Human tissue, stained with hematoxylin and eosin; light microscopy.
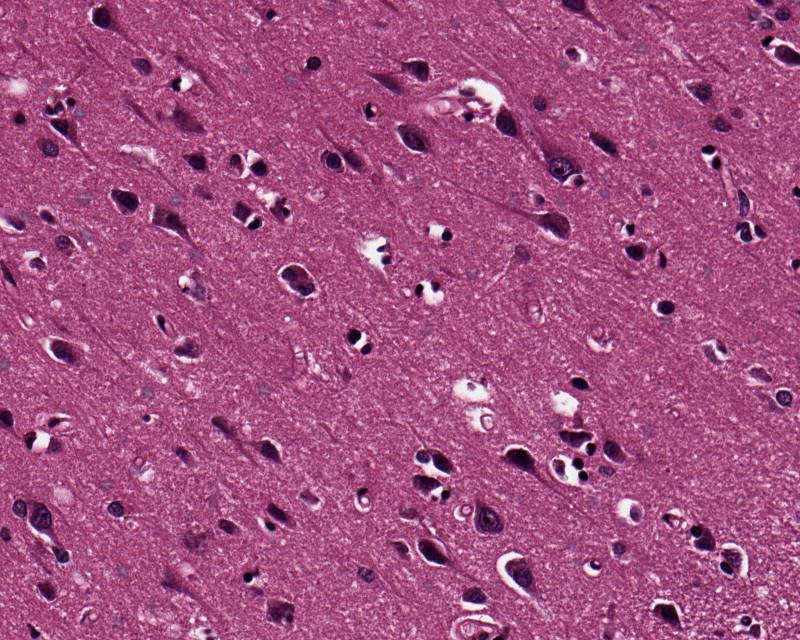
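Cerebral cortex. Background: finely fibrillary pink neuropil, cells scattered singly, no glands or epithelium. Larger cells: many are neurons with angular, triangular bodies drawn out into a single tapering process; many neuronal bodies look shrunken and stain dark purple throughout. Glia: small round dark nuclei scattered through the neuropil, some beside neurons.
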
